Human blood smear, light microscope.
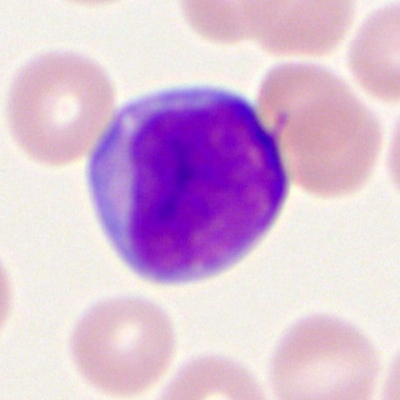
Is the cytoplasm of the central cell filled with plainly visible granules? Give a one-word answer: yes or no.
No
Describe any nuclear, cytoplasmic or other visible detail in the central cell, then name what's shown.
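Looking first at the nucleus, I see that it fills most of the cell. Its chromatin stains deep purple, with mottled lighter patches. Around it the cytoplasm is only a narrow rim, widest on the left side. From the upper right edge a tiny pointed tag projects. This is a myeloblast.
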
